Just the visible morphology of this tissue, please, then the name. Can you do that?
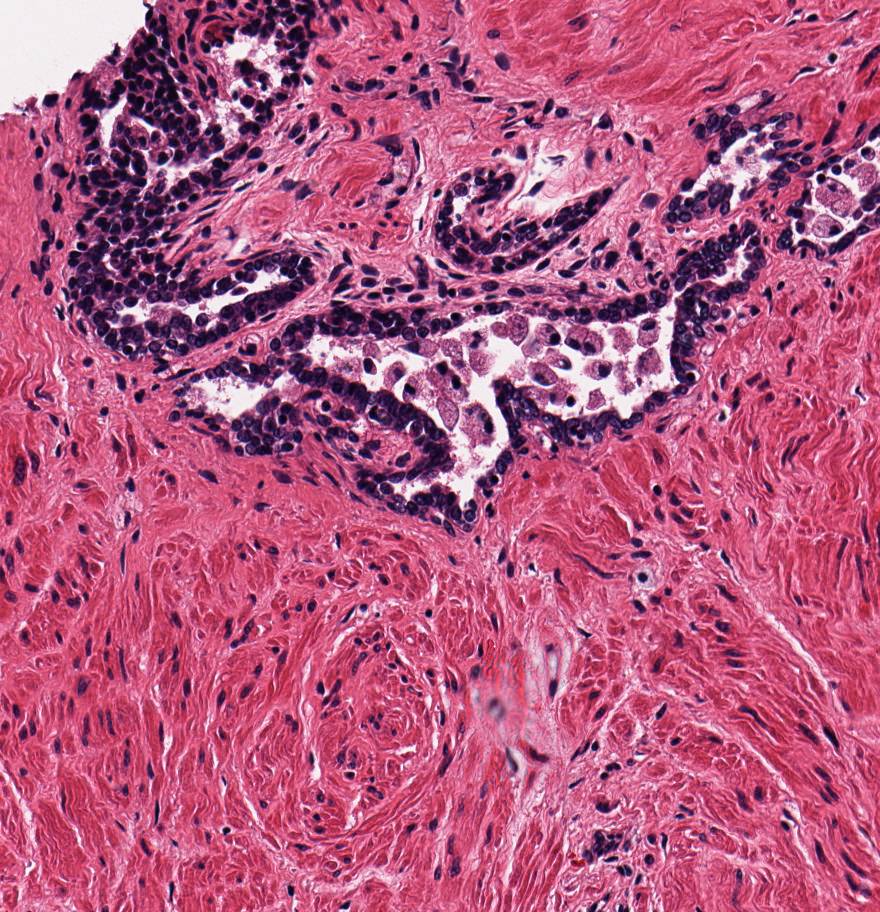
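Irregular, branching lumens open within the glands, and folds of epithelium project into them. The largest, central lumen contains many loose rounded cells with pink granular cytoplasm. Smooth muscle bundles run in many directions, one forming a roughly circular whorl in the lower centre. No fat cells are seen anywhere in the field. The tissue is prostate.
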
